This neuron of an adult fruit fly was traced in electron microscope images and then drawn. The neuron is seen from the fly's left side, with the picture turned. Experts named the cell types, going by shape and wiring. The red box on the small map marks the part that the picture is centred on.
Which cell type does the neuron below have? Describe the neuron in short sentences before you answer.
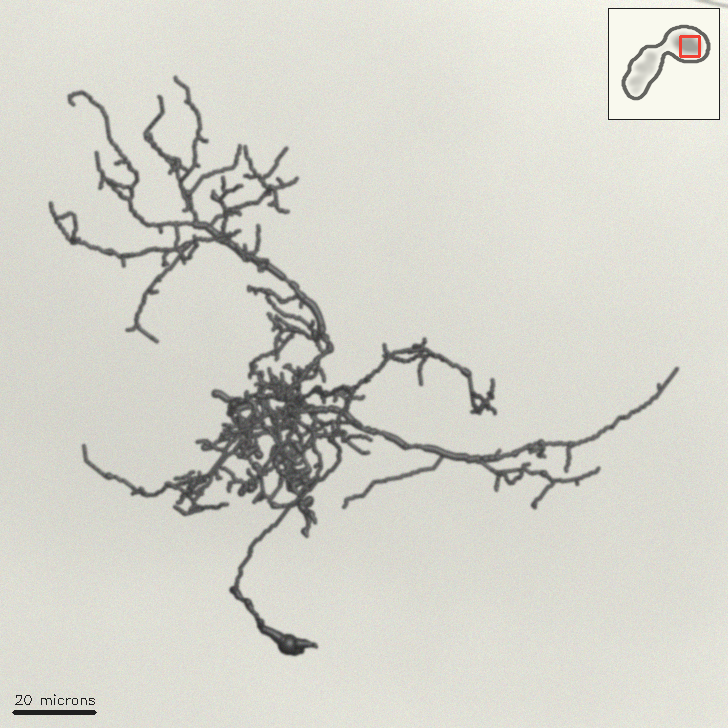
The cell body can be seen at the bottom of the picture. By the scale bar it is about 160 microns wide in this view. Its broad class is central-brain intrinsic neuron. It is of cell type IB060.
